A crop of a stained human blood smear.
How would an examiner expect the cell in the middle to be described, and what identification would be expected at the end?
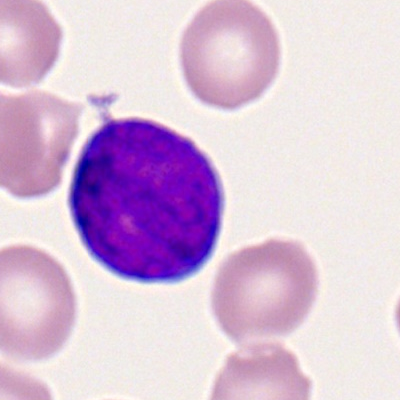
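Taking the points in order, the outline is smooth and round to slightly oval. Second, the nucleus fills almost the whole cell. Third, what remains of the cytoplasm is a very thin rim, coloured blue. Fourth, no granules are seen in that rim. This cell is a myeloblast.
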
